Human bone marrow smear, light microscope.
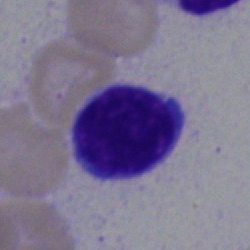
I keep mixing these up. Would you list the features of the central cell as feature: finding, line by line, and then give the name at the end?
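Chromatin: dark purple and dense, a coarse mottled texture, as far as I can tell
Cytoplasm: what little I can see is blue
Vacuoles: I don't see any
Granules: none that I can see either
Cell: lymphocyte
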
